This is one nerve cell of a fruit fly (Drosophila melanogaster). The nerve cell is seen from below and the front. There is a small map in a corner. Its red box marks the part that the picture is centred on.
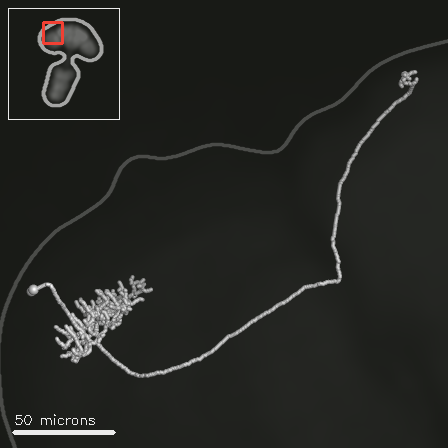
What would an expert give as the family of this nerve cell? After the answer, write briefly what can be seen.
The family is MeTu. This is a visual projection neuron. It is in the brain and does not reach the nerve cord. By the scale bar it is about 200 microns wide in this view.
